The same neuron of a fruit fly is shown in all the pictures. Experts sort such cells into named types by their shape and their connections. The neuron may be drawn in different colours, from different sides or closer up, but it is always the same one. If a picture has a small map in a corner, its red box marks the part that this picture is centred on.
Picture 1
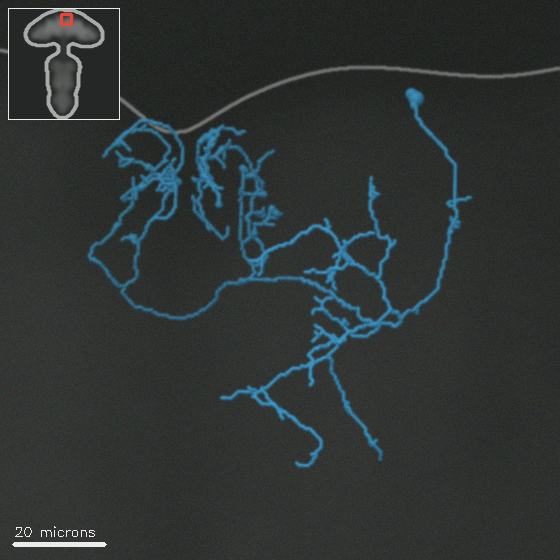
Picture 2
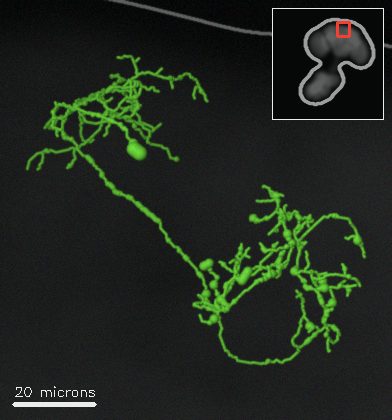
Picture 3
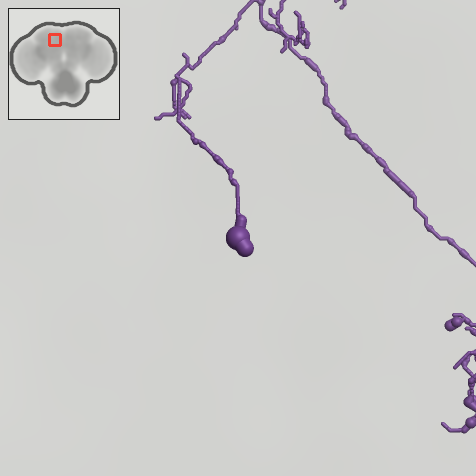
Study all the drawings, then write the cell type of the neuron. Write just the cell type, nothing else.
PAM01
